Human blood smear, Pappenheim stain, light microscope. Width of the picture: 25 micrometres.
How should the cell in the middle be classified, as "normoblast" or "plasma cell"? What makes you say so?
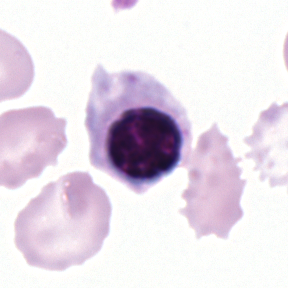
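Normoblast, not plasma cell. Deciding point: cytoplasm pale greyish lilac.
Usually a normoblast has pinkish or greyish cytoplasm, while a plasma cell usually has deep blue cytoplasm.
Also seen: nucleus round, about 6 micrometres across, off-centre toward lower right. Chromatin dark purple, densely condensed; cell outline irregular and angular rather than smoothly round.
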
